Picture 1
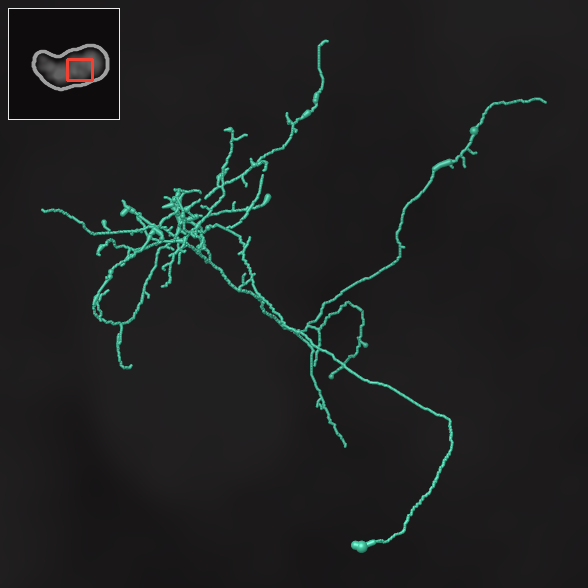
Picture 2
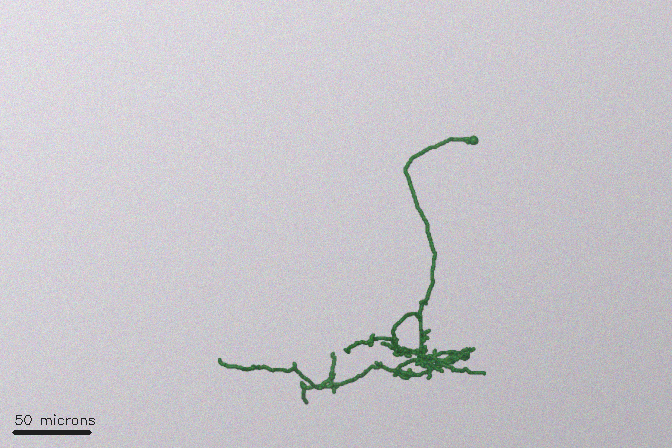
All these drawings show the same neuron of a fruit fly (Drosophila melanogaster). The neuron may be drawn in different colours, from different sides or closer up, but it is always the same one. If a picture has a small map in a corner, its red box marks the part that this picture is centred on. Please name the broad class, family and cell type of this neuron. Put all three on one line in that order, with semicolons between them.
central-brain intrinsic neuron; hemilineage LALv1_ventral; PS331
